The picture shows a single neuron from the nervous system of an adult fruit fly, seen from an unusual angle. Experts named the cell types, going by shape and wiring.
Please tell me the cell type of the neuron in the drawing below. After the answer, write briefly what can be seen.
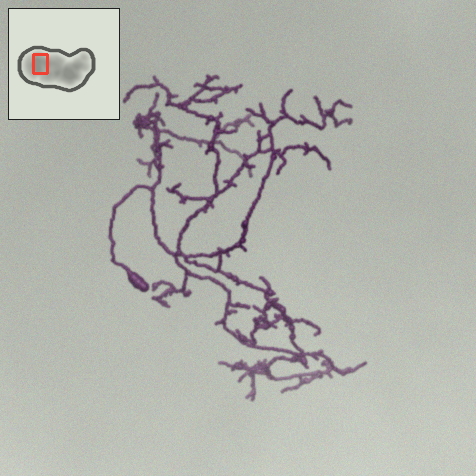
The cell type is CRE044. It is a central-brain intrinsic neuron. The cell body can be seen on the left of the picture. Dozens of branch ends can be seen.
